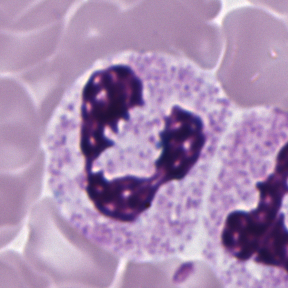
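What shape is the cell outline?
Roughly round and smooth.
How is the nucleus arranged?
It curves around a pale central area of cytoplasm, leaving a gap at the upper right.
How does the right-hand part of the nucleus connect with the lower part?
Through a narrowed neck.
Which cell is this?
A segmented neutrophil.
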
